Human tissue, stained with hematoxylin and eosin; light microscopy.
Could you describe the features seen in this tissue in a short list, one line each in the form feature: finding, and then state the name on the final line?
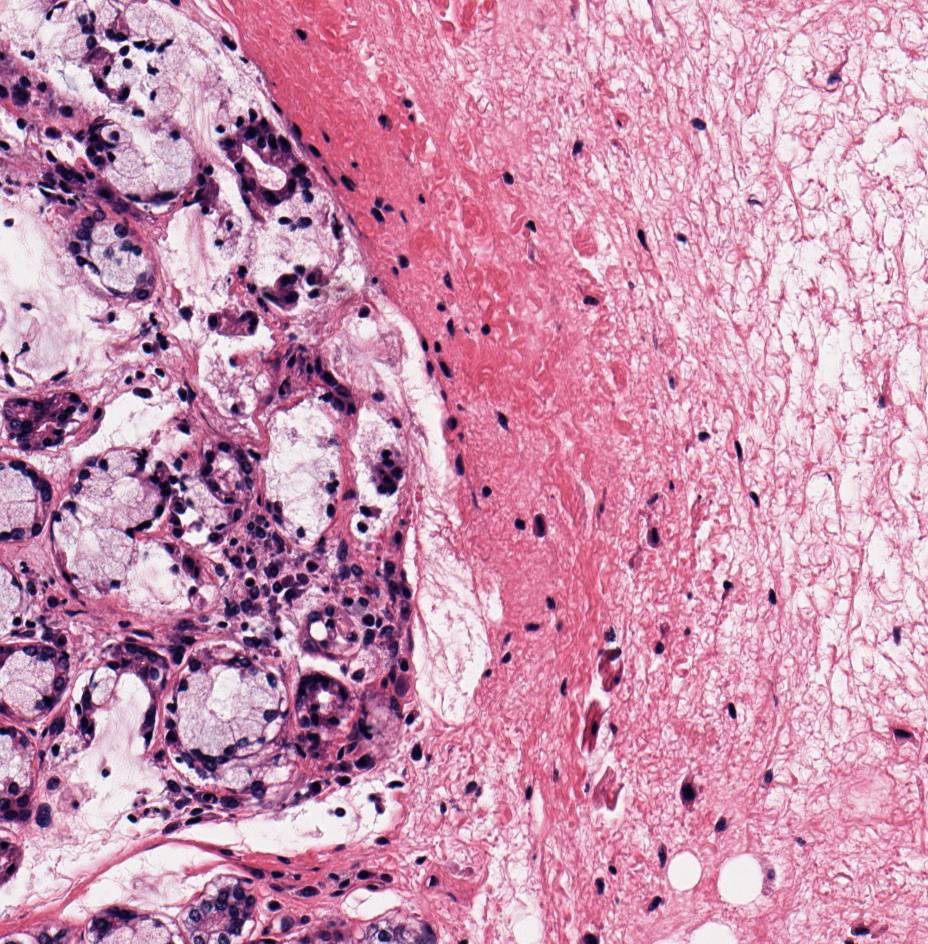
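Layout: glandular tissue on the left, fibrous tissue on the right
Acini (left): filled with pale, greyish-blue, foamy mucous cytoplasm
Mucous cell nuclei: small, dark, flattened against the outer edge of each acinus
Between acini: small clusters of cells with darker, crowded nuclei
Name: minor salivary gland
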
